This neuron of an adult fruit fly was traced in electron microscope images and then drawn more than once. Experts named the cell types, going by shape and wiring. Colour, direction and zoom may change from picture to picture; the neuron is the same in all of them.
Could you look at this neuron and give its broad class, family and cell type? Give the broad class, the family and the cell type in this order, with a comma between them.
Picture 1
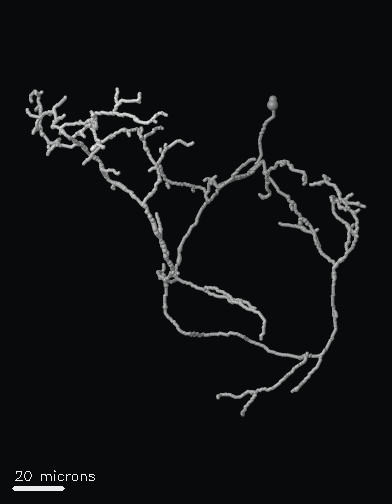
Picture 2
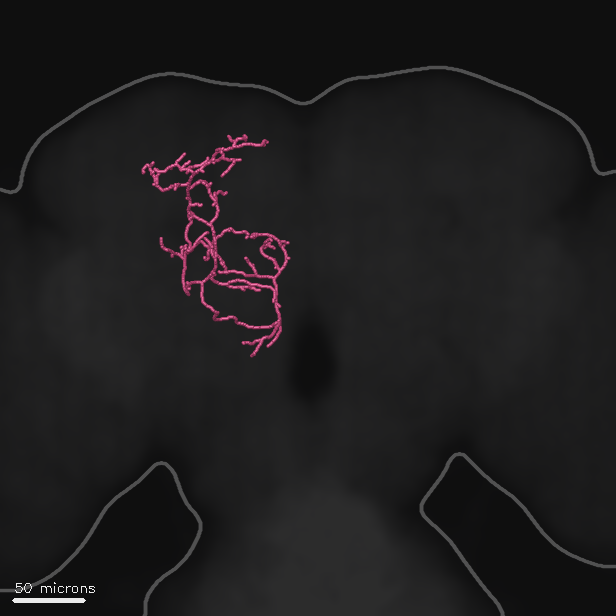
central-brain intrinsic neuron, hemilineage SMPpv2_ventral, SIP135m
